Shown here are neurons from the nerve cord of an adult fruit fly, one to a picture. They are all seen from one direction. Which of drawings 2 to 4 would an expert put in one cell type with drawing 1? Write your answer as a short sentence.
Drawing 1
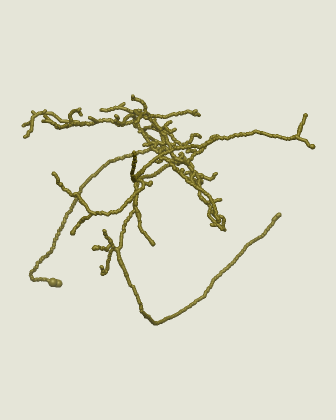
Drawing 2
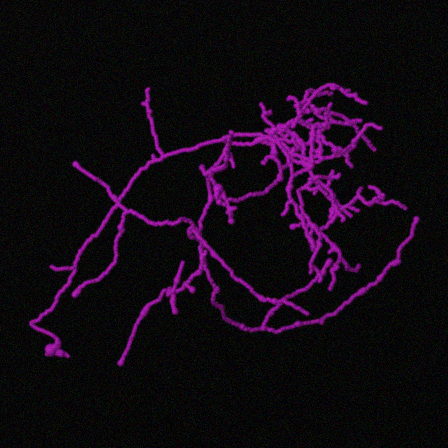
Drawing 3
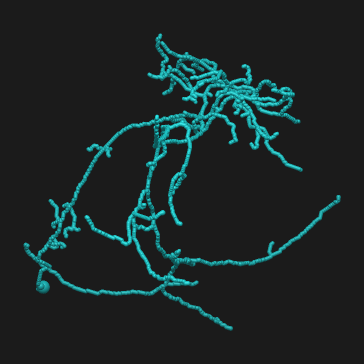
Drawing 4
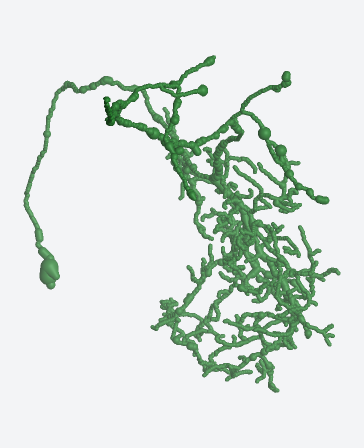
None of them is of the same cell type.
